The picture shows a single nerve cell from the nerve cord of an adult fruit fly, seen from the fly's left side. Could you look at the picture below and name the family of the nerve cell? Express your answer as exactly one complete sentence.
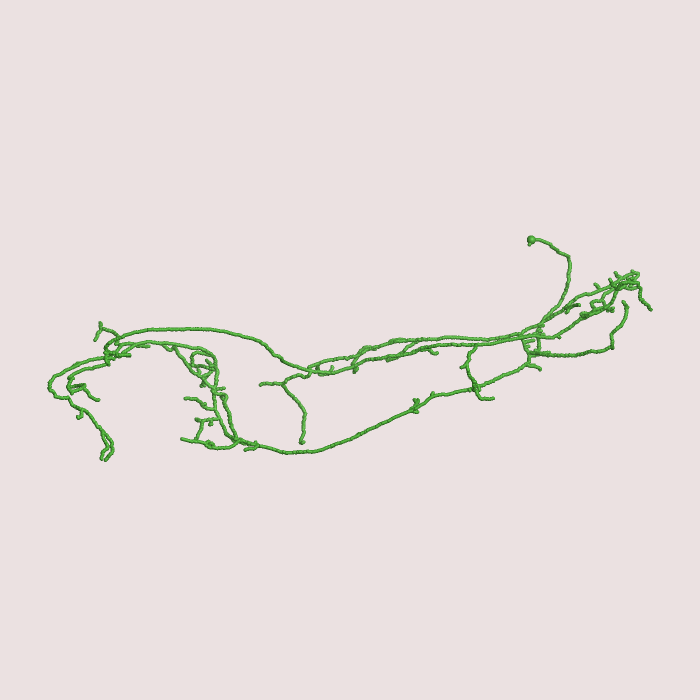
The nerve cell sits within family hemilineage 17A.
